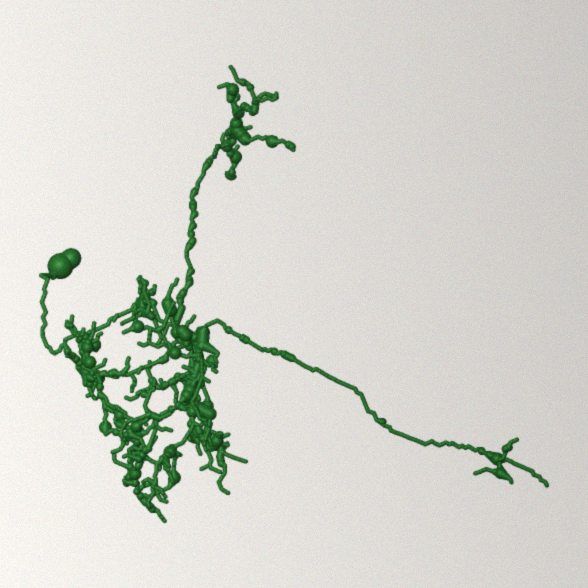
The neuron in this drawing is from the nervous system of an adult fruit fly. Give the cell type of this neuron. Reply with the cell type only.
Y11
